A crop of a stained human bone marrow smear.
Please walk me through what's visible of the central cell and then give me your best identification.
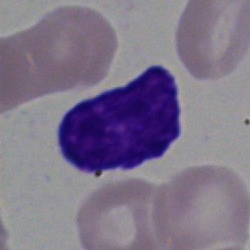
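Border irregular and lumpy, most so along right and lower edges. Dark nucleus fills almost the whole cell; hardly any cytoplasm visible around it. No distinct nucleolus seen. No vacuoles. This is a blast.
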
